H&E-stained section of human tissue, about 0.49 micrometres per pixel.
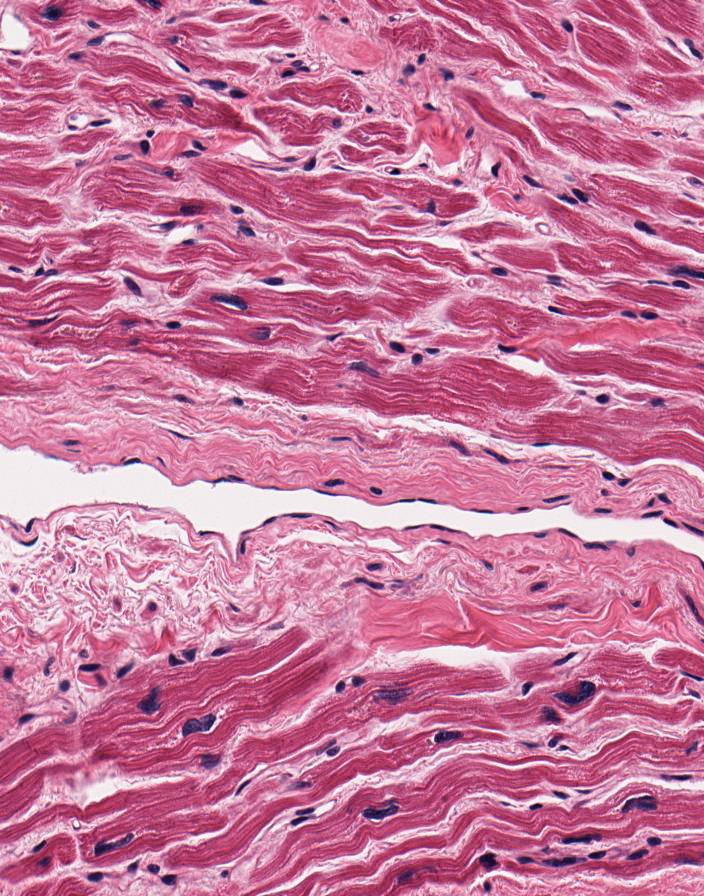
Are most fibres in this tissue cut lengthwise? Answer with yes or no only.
Yes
